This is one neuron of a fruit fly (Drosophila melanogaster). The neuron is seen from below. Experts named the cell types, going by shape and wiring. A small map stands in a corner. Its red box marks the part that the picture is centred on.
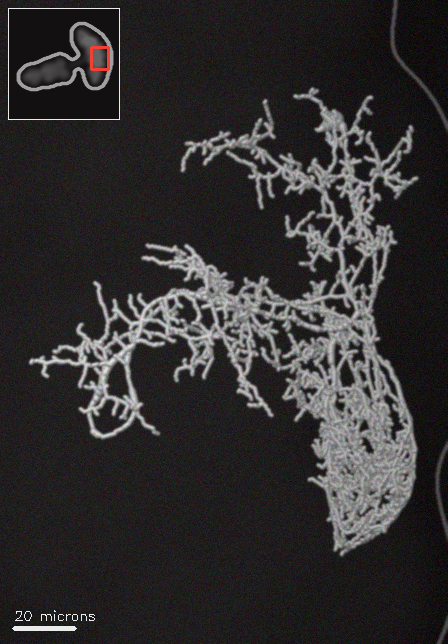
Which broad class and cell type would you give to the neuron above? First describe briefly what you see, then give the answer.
It is in the brain and does not reach the nerve cord. By the scale bar it is about 150 microns tall in this view. The picture shows more than a hundred branch ends. This is a central-brain intrinsic neuron. The cell type is AOTU012.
